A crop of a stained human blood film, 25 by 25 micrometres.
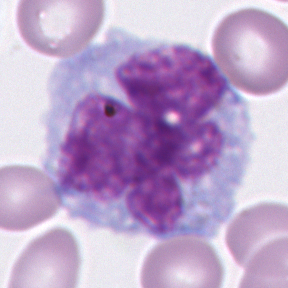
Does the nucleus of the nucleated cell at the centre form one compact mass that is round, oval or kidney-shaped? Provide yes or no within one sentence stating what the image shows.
No, what the nucleus shows is division into distinct lobes or segments.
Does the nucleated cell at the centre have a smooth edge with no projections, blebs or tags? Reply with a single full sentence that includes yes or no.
No, the border of this cell is rough instead of smooth.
